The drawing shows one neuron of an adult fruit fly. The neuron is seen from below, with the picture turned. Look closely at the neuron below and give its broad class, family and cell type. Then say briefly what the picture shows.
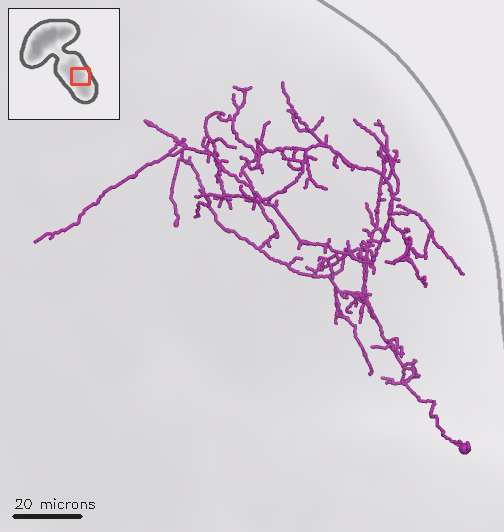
This is a nerve-cord intrinsic neuron. Its family is hemilineage 20A.22A. Its cell type is IN20A.22A074. It lies in the nerve cord. The cell body can be seen at the lower right of the picture. By the scale bar it is about 130 microns wide in this view.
